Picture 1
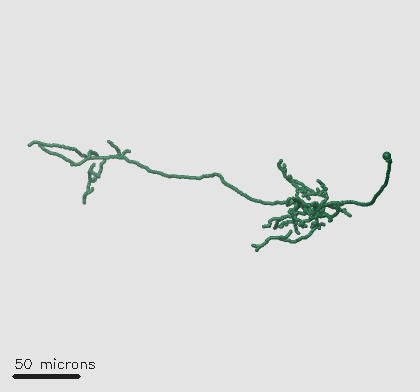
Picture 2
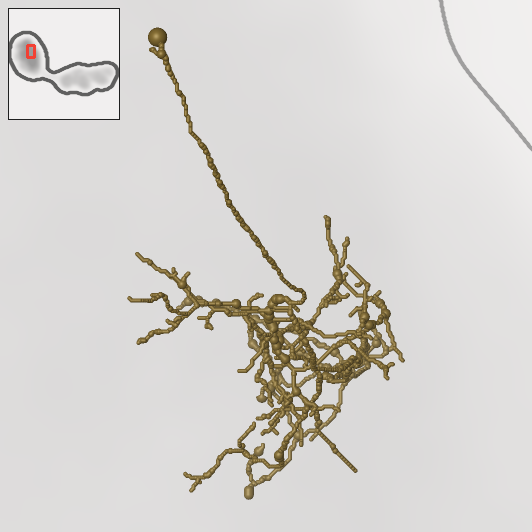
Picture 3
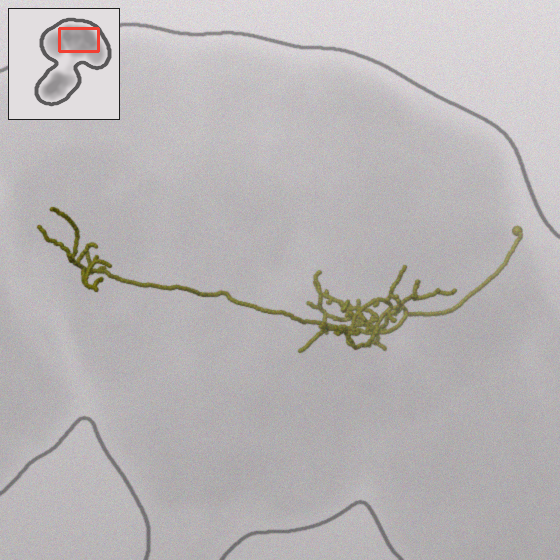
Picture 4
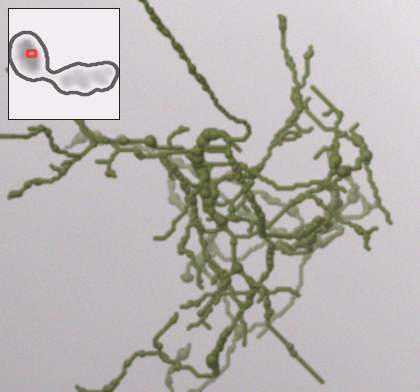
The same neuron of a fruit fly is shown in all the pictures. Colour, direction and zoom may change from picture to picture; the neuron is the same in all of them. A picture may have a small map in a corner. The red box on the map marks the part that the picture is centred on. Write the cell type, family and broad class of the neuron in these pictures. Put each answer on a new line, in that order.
PLP109
hemilineage LHl4_posterior
central-brain intrinsic neuron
